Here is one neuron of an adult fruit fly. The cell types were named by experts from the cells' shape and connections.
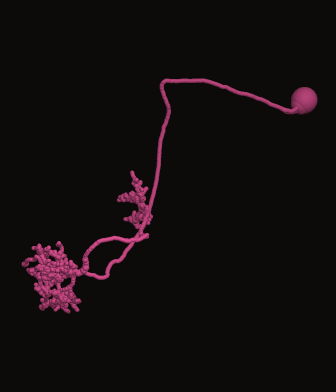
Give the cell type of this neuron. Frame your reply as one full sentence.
By type, the neuron is T5b.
